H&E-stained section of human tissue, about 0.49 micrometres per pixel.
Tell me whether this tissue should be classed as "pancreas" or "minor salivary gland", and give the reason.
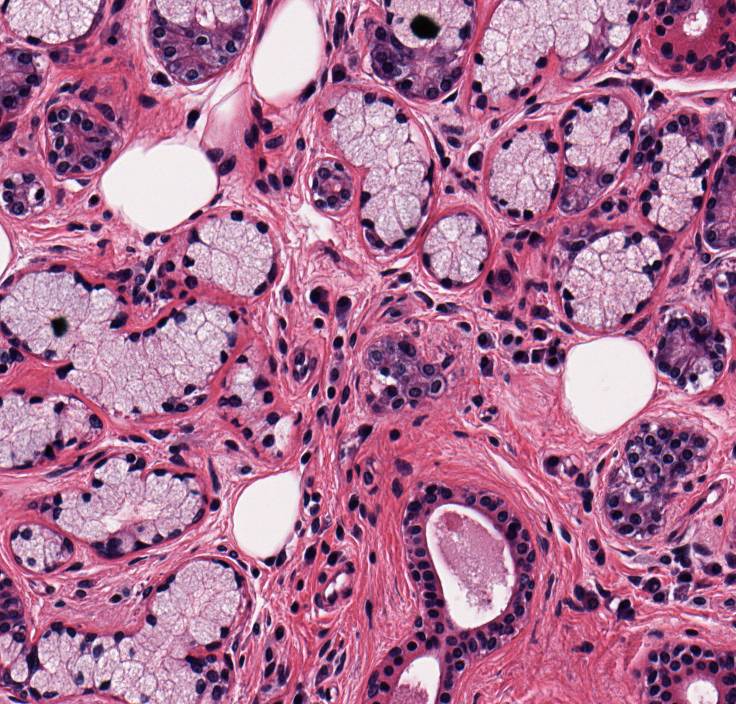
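Minor salivary gland, not pancreas. First, the acini: rounded mucous acini fill most of the field, separated by bands of pink fibrous stroma. Next, the cells: they have pale, foamy cytoplasm, with dark nuclei flattened against the base of each acinus.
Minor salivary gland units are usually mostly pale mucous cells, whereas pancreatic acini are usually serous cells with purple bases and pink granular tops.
Then the duct at lower centre: its lumen holds pale pink secretion. Last, the stroma: dense pink collagen with scattered spindle-shaped nuclei.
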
